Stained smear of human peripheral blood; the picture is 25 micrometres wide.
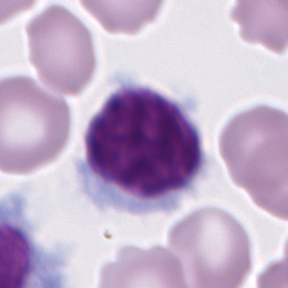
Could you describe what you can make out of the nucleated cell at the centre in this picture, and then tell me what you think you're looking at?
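Taking the whole cell, I make it about 11 micrometres across. Its nucleus is round in outline and about 9 micrometres across, taking up about 70% of the cell's area. Inside it, the chromatin is dark purple and coarsely clumped. The cytoplasm around it is pale blue, and most of it shows below and to the left of the nucleus. Its outer edge strikes me as ragged and wispy rather than smooth. So this is a hairy cell.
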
